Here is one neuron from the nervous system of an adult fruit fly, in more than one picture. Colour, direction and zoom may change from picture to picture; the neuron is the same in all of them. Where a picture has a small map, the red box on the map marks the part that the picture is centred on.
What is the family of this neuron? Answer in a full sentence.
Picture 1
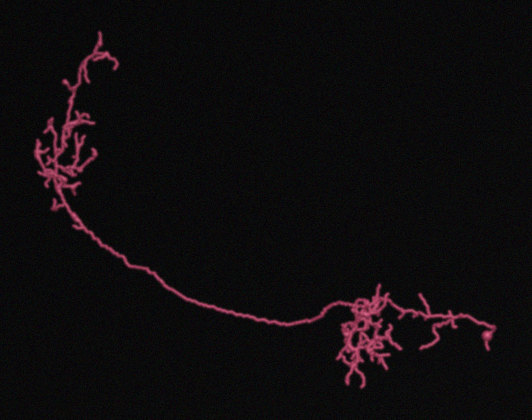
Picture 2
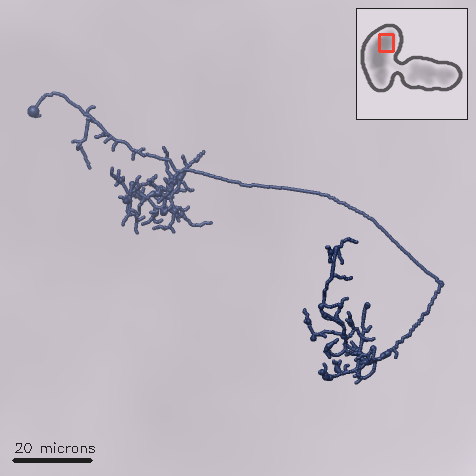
The family is Tm.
